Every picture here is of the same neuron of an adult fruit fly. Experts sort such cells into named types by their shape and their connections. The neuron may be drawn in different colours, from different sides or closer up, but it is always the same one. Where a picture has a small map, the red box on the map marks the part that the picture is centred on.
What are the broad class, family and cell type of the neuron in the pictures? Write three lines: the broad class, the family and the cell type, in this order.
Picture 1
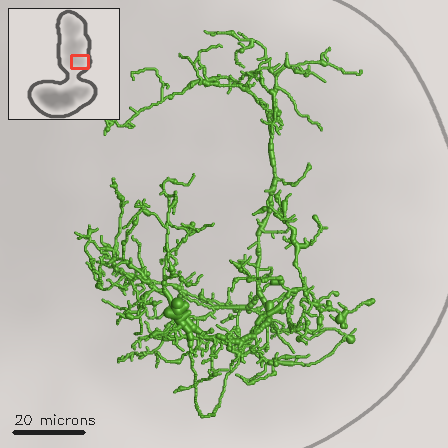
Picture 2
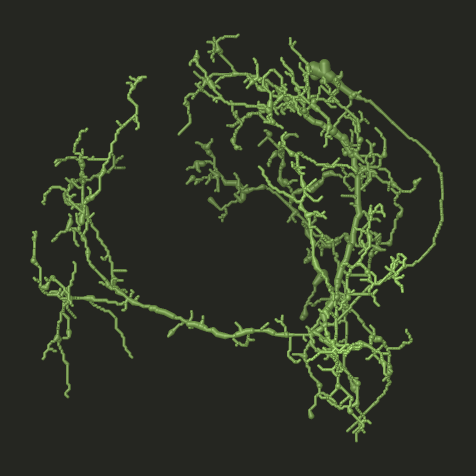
nerve-cord intrinsic neuron
hemilineage 17A
IN17A052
